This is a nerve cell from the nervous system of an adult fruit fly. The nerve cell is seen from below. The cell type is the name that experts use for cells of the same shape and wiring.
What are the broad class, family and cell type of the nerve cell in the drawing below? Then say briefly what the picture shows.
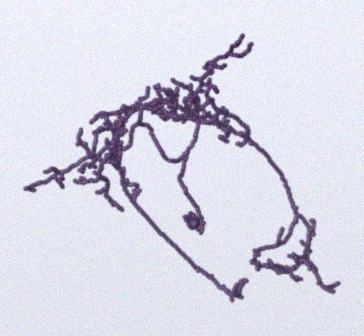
It is a nerve-cord intrinsic neuron. Its family is hemilineage 00A. Its cell type is IN00A026. Dozens of branch ends can be seen. In this view it is about as wide as it is tall.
